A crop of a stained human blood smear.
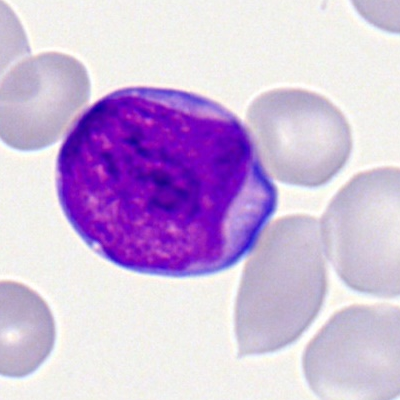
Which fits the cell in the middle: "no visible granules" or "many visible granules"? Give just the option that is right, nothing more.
No visible granules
